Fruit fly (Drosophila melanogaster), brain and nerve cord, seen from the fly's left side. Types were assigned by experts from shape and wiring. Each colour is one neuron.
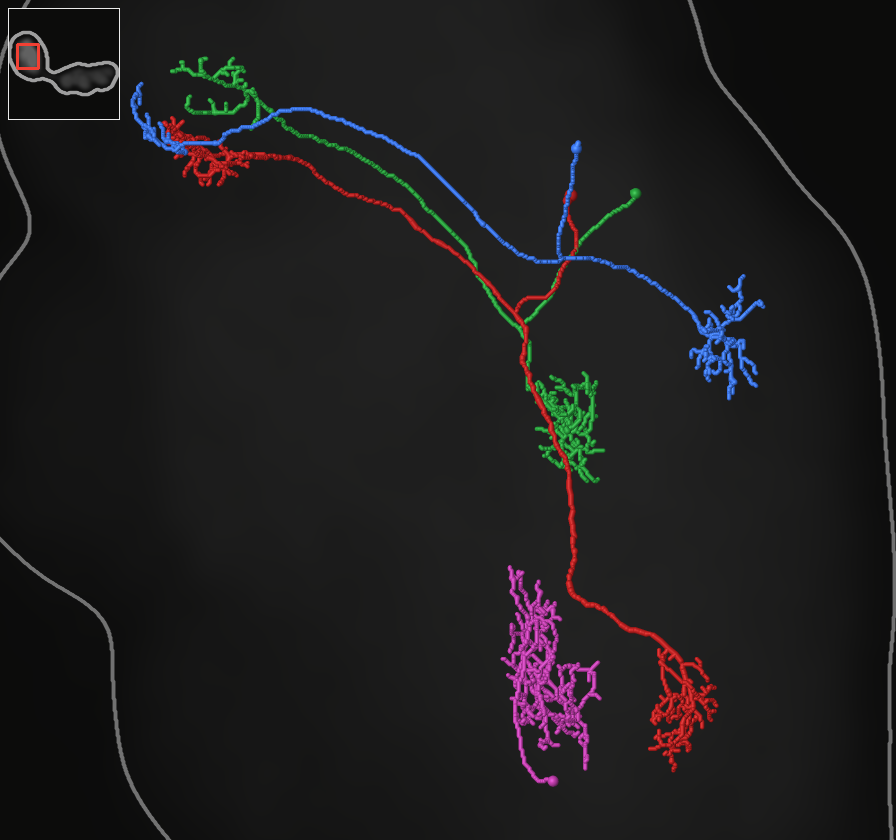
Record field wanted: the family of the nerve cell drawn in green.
hemilineage VPNd2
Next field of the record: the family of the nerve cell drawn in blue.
hemilineage VPNd2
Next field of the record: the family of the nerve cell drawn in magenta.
Li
